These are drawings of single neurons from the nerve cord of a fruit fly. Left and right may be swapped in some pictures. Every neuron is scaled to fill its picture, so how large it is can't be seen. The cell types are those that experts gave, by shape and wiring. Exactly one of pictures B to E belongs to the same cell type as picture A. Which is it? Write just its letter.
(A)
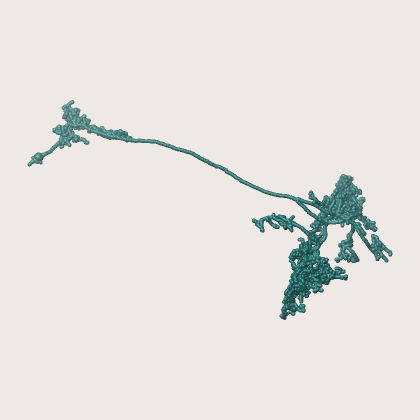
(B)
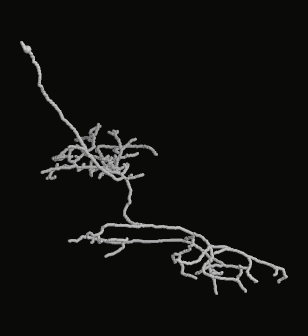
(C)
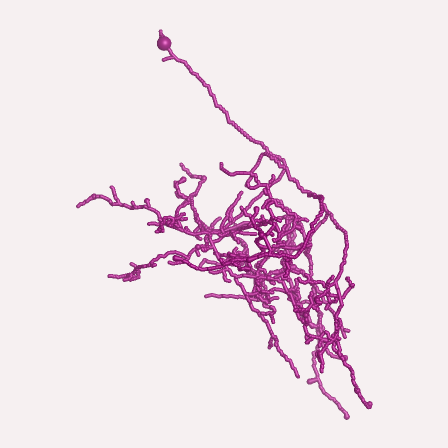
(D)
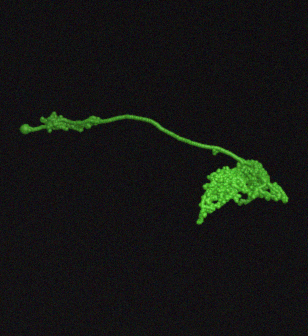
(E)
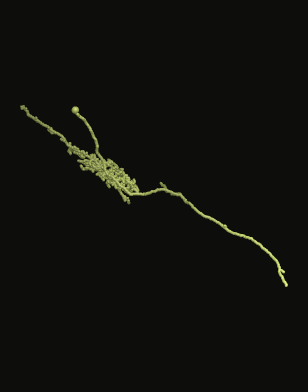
D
